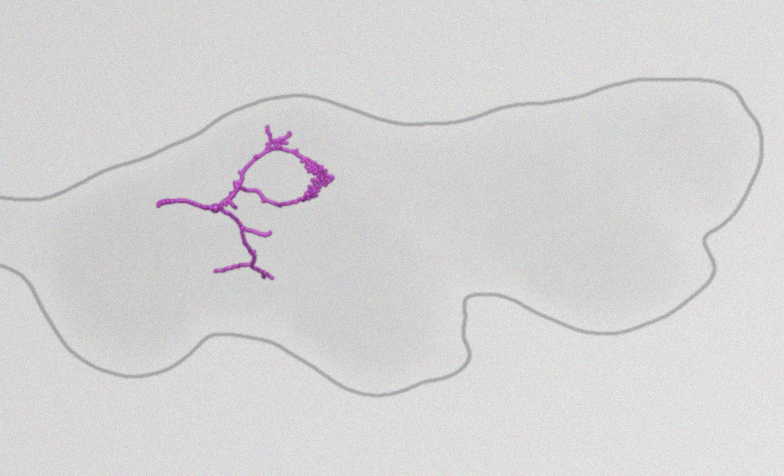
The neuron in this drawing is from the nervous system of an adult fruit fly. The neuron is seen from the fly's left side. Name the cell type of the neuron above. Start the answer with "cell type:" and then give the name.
cell type: SNpp38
